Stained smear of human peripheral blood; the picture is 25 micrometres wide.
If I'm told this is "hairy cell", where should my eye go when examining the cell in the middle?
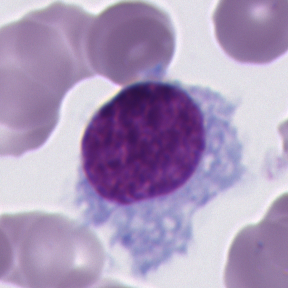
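What goes with a hairy cell here is the cytoplasm, which has a lacy, flocculent texture and no distinct coloured granules.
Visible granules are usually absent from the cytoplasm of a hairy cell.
The nucleus is round to oval, without indentation or lobes, and its chromatin stains deep purple in a mottled, blotchy pattern. It sits off-centre toward the upper left, so most of the cytoplasm lies below and to the right.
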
